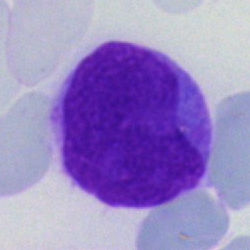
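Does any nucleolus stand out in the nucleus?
No, none that is distinct.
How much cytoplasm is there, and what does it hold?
Only a scant rim, mainly on the right side of the nucleus, with no granules visible.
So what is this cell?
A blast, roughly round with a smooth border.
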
